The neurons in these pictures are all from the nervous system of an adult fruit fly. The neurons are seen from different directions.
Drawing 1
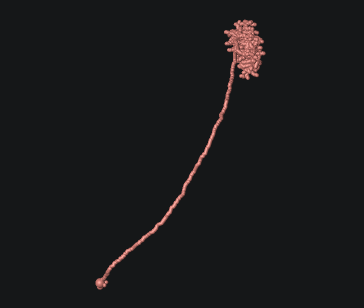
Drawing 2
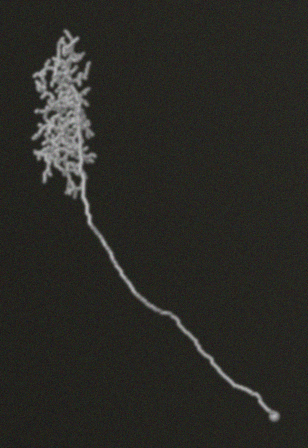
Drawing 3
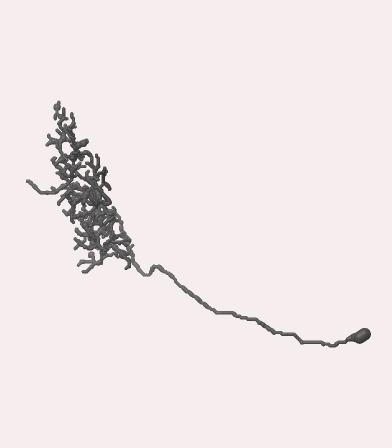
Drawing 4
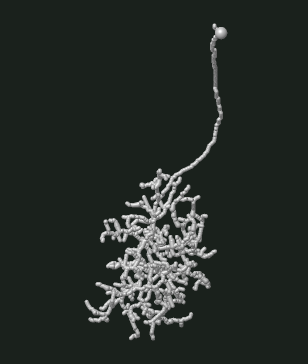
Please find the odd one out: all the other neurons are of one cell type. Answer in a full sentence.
The neuron in drawing 4 is of another cell type than the rest.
